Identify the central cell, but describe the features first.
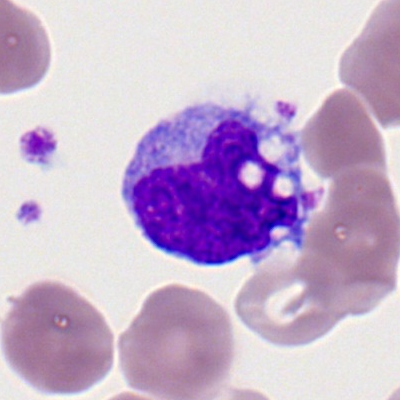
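The central cell's left border is smooth and rounded; at the upper right edge the cytoplasm looks frayed and ill-defined. Its cytoplasm is pale greyish blue. Clear round vacuoles sit on the cell's right side, next to the nucleus. The cell is a monocyte.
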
